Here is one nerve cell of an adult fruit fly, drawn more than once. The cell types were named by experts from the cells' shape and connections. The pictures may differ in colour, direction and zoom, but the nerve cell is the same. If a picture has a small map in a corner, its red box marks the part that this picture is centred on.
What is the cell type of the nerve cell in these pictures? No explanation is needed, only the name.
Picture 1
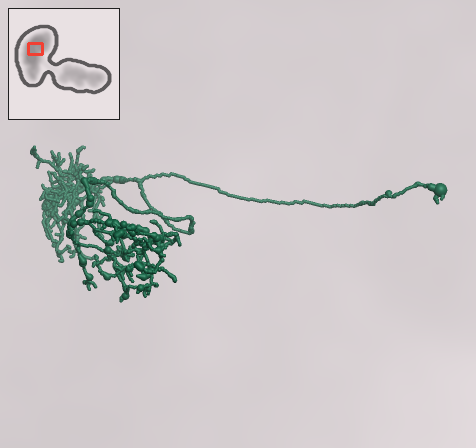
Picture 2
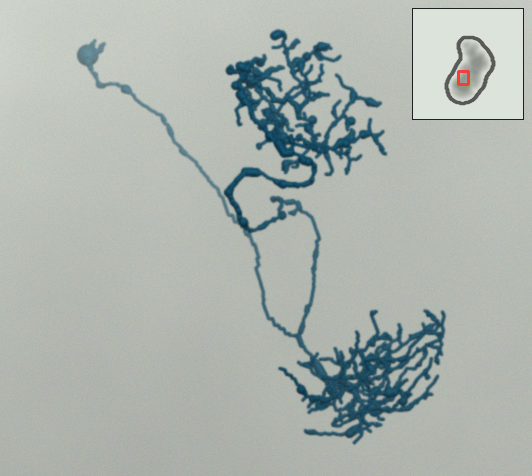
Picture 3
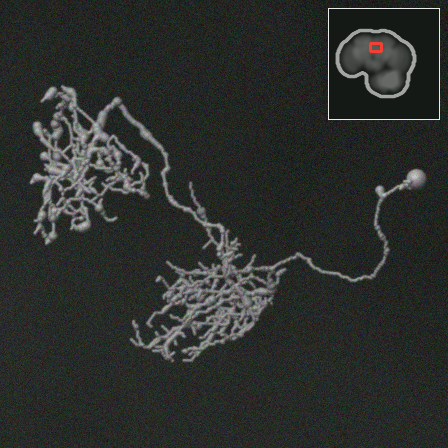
hDeltaJ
